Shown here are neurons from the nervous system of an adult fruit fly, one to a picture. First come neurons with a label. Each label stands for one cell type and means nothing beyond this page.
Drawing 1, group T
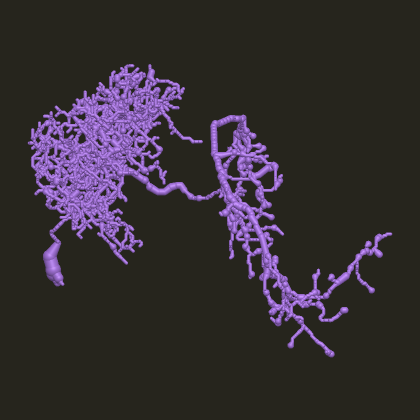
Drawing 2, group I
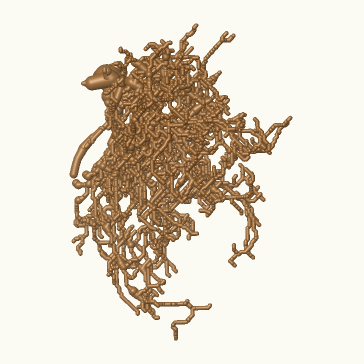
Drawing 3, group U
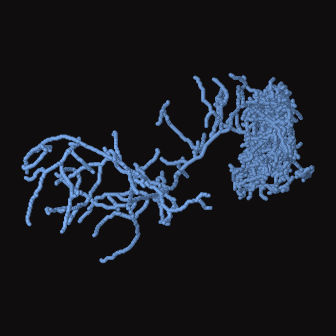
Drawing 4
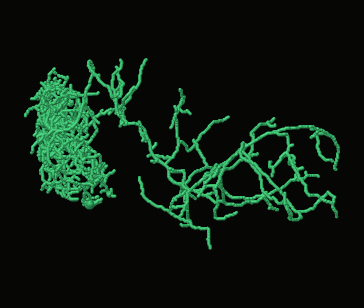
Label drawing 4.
group U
